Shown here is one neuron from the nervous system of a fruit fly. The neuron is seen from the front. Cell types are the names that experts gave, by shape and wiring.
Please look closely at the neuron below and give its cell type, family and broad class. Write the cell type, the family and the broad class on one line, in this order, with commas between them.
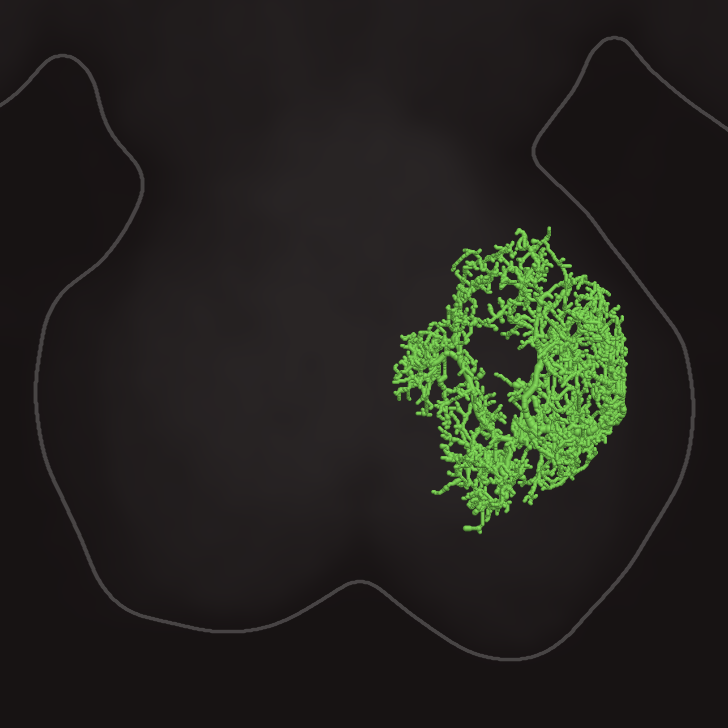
IN13A005, hemilineage 13A, nerve-cord intrinsic neuron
